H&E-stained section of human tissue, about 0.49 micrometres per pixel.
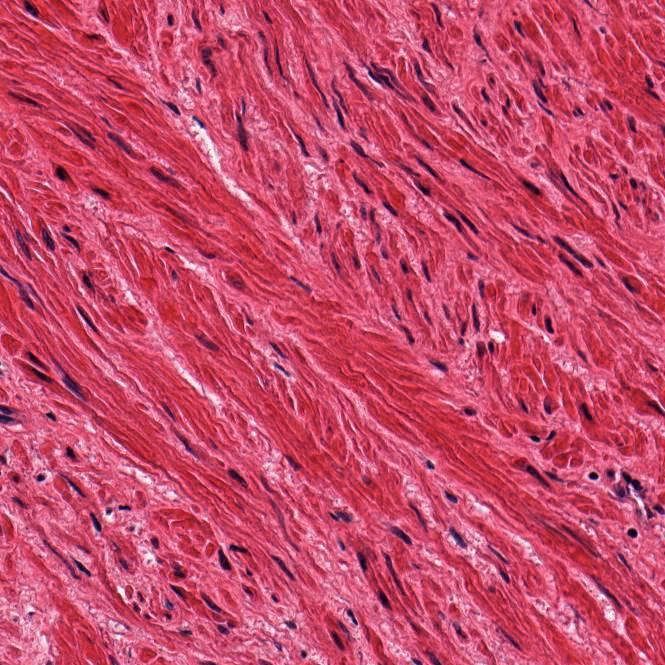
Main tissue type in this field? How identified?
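Answer: fibromuscular stroma. First, long fibre bundles run diagonally, upper left to lower right, over most of the field. Next, dark, elongated, cigar-shaped nuclei lie parallel to the fibres. Then, the cytoplasm is deeply and evenly pink-red with eosin.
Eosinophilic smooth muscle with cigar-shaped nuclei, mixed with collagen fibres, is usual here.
Last, thin pale pink strands of connective tissue separate the muscle bundles.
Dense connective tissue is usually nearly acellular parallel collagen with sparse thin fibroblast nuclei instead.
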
